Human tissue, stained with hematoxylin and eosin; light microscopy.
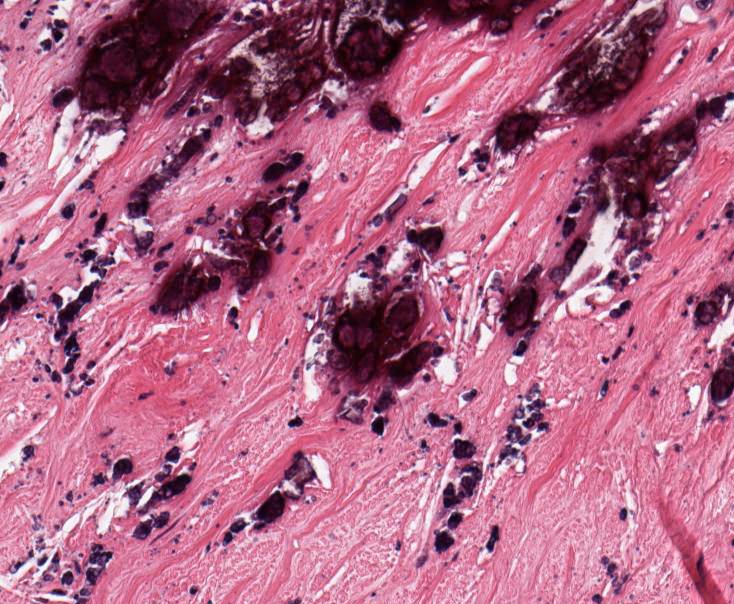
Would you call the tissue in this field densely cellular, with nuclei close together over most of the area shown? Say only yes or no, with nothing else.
No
